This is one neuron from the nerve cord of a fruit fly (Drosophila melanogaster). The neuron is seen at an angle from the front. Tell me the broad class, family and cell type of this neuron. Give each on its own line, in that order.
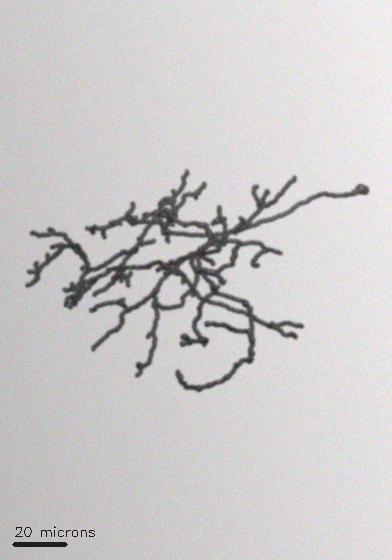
nerve-cord intrinsic neuron
hemilineage 06A
IN06A093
